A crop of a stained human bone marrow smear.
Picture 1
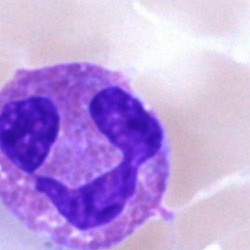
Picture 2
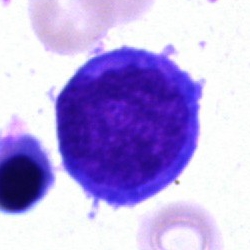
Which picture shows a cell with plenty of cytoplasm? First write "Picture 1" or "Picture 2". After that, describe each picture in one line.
Picture 1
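In picture 1: The cytoplasm is abundant and pinkish-lilac.
In picture 2: The cytoplasm forms only a thin deep-blue rim around the nucleus.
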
